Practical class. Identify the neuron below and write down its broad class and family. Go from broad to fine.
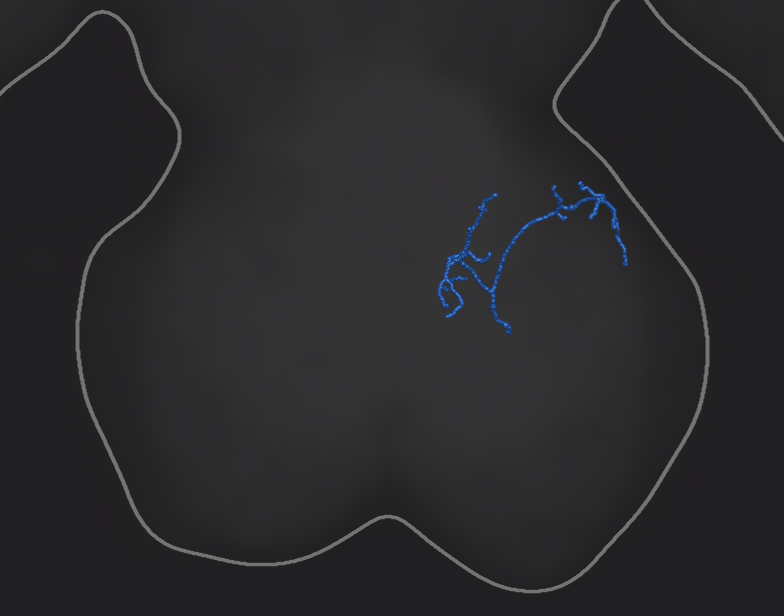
sensory neuron entering the nerve cord; class mechanosensory proprioceptive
